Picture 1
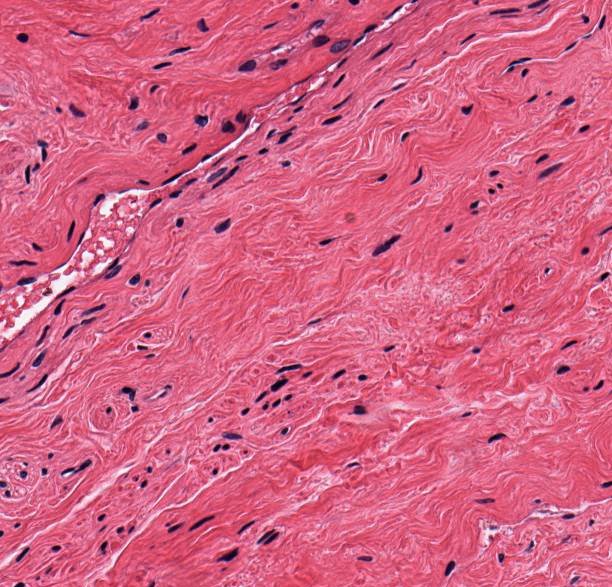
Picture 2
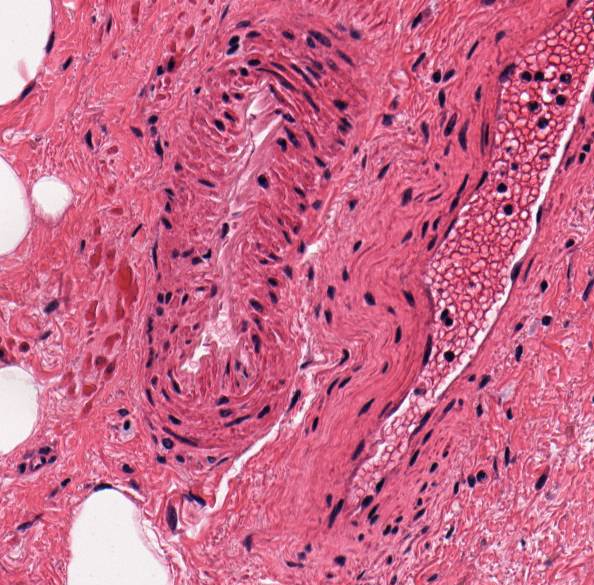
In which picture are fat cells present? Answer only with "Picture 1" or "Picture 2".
Picture 2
